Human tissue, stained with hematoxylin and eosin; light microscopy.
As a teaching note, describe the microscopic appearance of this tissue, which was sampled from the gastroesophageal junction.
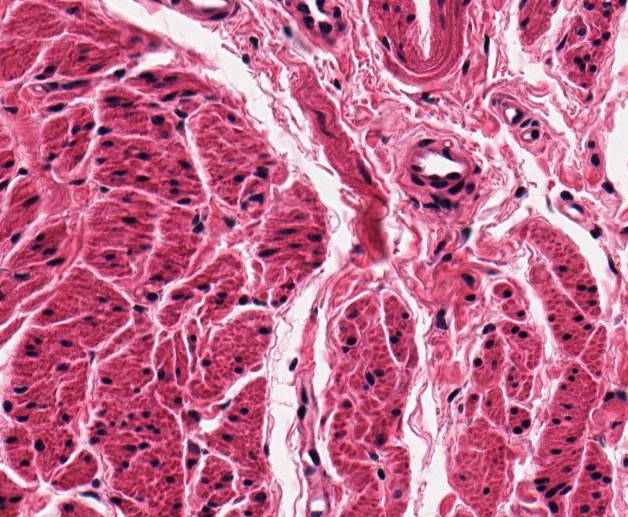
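First, the bulk of the field: bundles of pink-staining muscle, separated by thin strands of connective tissue. Second, through the upper centre, looser and paler connective tissue runs between those bundles. Third, plane of section: the bundles are cut differently, some across, others obliquely or along their length. Fourth, nuclei: small, dark, oval to elongated, sitting within dense pink cytoplasm.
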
